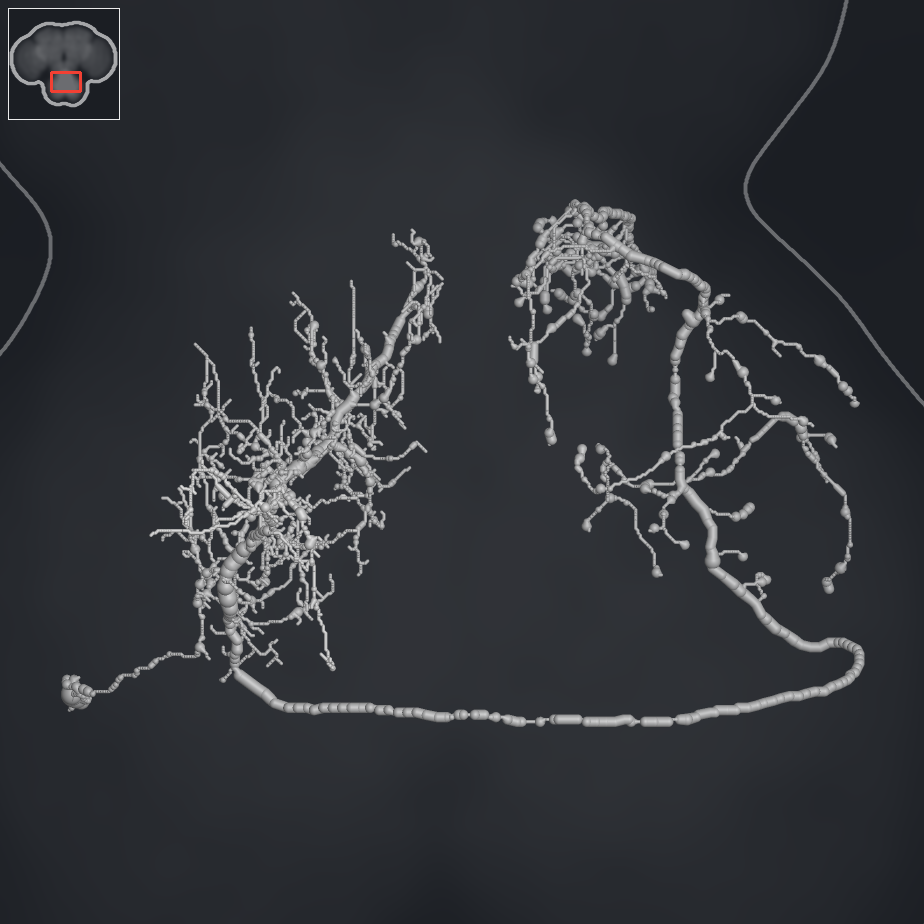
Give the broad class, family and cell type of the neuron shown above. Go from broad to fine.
nerve-cord intrinsic neuron; hemilineage 08B; IN08B004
